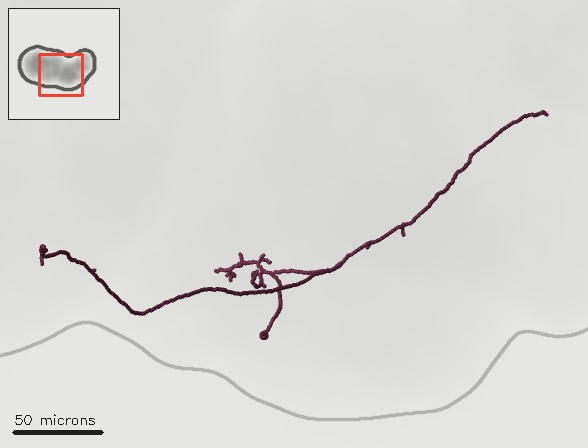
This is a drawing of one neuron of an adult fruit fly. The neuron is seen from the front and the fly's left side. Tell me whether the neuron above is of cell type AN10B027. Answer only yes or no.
no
